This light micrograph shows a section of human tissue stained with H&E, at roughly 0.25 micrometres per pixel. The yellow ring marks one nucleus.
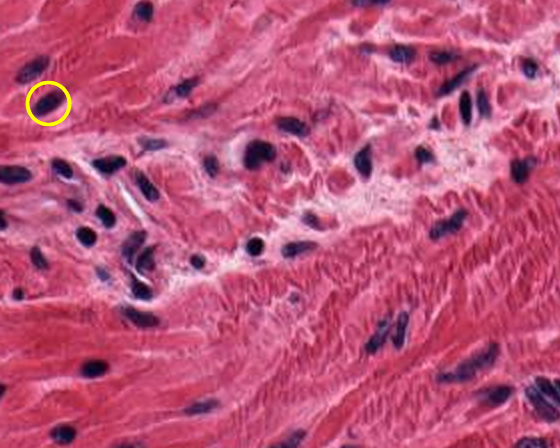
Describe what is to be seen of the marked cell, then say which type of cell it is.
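The nucleus is an elongated oval with smooth, rounded ends and is stained uniformly dark purple. Its nucleus is about the same size and shape as the neighbouring elongated nuclei, including one lying just beside it in parallel. The nucleus is surrounded by pink, finely streaky cytoplasm that runs along the nucleus's long axis, with no sharp cell border visible. Type of cell: smooth muscle cell.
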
